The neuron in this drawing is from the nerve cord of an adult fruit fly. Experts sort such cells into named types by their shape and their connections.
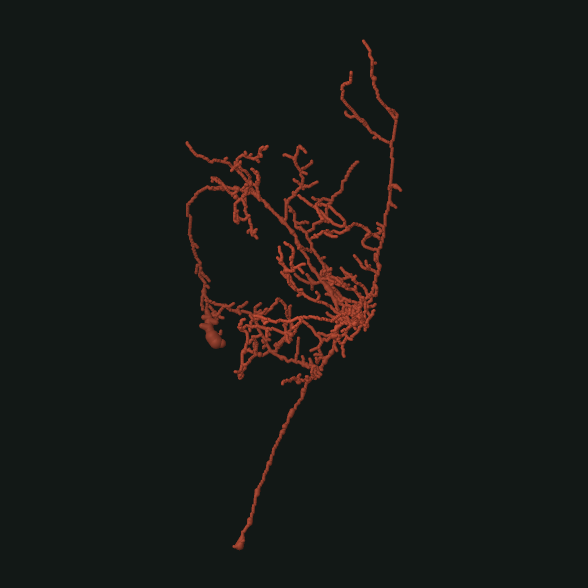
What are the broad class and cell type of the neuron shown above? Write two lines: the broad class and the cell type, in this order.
motor neuron of the nerve cord
Acc. tr flexor MN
